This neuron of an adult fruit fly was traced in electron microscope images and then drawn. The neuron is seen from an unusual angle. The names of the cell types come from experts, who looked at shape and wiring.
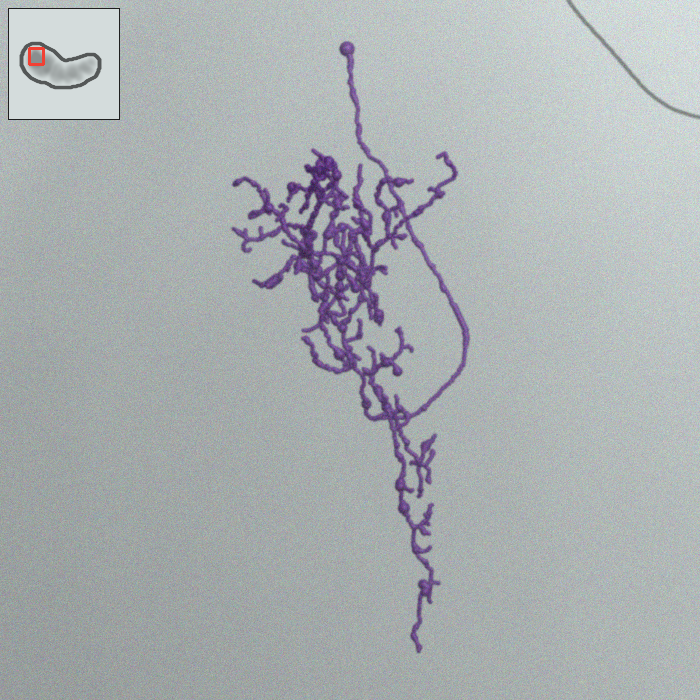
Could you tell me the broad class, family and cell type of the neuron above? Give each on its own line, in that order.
central-brain intrinsic neuron
hemilineage VPNp&v1_posterior
WEDPN6A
